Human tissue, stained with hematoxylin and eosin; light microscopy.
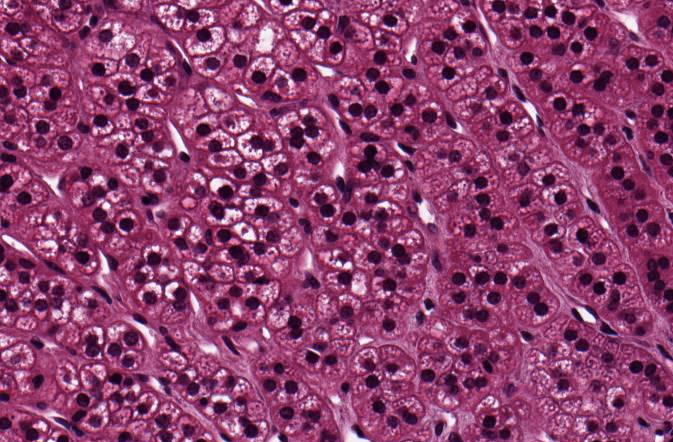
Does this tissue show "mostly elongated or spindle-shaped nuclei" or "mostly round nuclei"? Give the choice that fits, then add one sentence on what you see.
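Mostly round nuclei. Each cord cell has a round, dark nucleus placed near the centre of the cell.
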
